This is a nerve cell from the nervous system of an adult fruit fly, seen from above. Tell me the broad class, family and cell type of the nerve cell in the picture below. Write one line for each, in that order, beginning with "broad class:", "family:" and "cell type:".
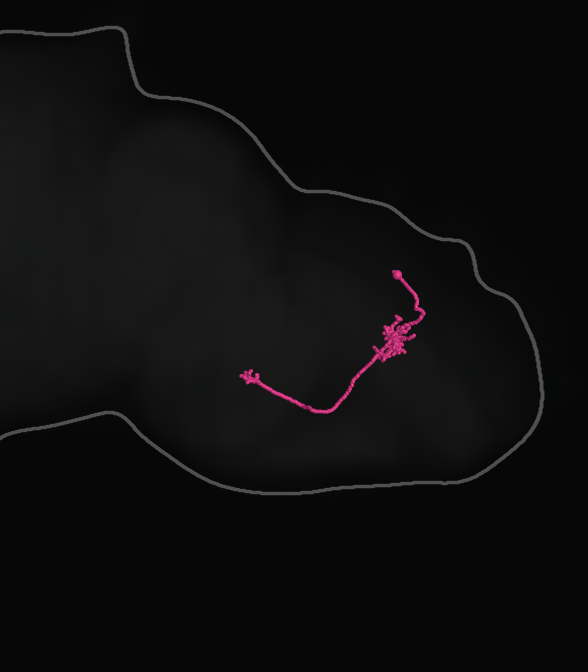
broad class: optic-lobe intrinsic neuron
family: Tm
cell type: Tm5b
